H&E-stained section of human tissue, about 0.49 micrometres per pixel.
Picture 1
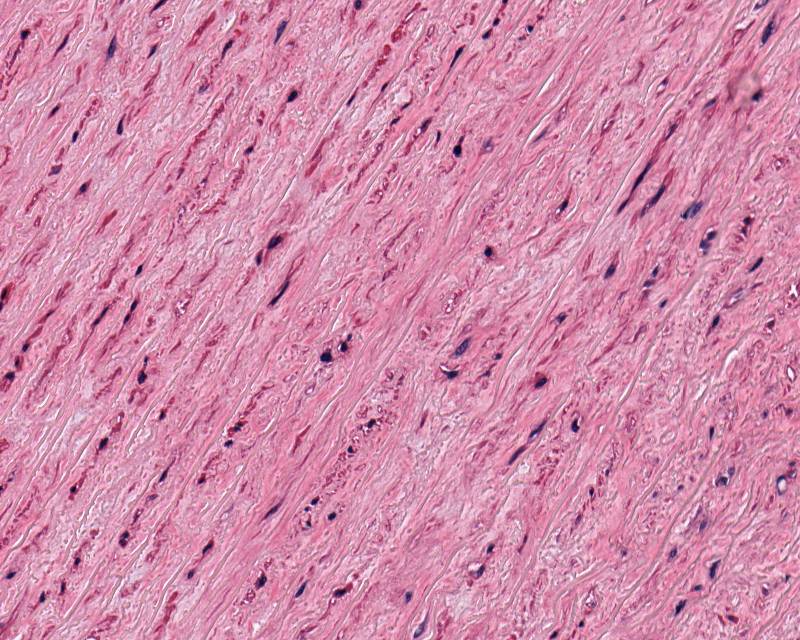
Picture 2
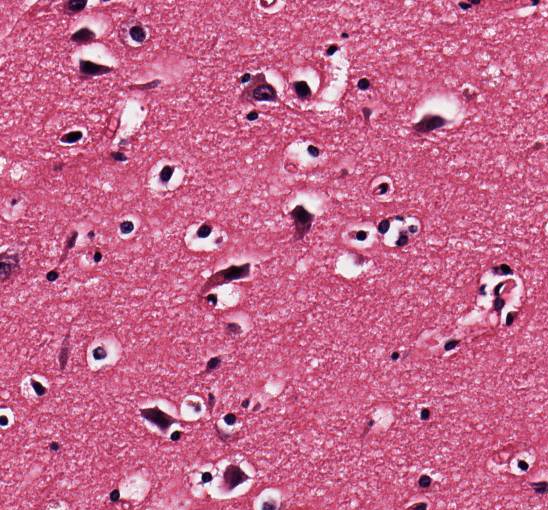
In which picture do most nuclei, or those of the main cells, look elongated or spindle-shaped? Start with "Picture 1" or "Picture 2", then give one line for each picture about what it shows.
Picture 1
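What picture 1 shows: Most nuclei are dark, elongated and spindle-shaped, with their long axes lying along the fibres.
What picture 2 shows: Many small, round, dark nuclei with little visible cytoplasm are spread throughout the field.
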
